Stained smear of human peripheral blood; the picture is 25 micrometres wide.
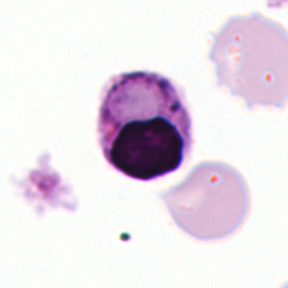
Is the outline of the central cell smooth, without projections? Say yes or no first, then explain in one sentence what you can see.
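Yes. The cell has a smooth, rounded-oval outline.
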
